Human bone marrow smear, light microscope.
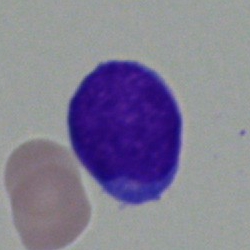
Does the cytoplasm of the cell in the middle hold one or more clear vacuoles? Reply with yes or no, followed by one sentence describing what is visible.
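No. No vacuoles are seen in the cell.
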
